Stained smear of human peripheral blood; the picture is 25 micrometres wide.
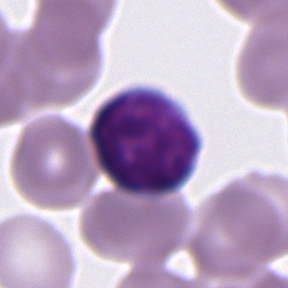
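Typical lymphocyte in a stained smear of human peripheral blood, the cell measuring about 10 micrometres across. The chromatin is dark purple and coarsely clumped, with paler patches between the clumps. Hardly any cytoplasm is visible around the nucleus. No granules or vacuoles are seen in the cell.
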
